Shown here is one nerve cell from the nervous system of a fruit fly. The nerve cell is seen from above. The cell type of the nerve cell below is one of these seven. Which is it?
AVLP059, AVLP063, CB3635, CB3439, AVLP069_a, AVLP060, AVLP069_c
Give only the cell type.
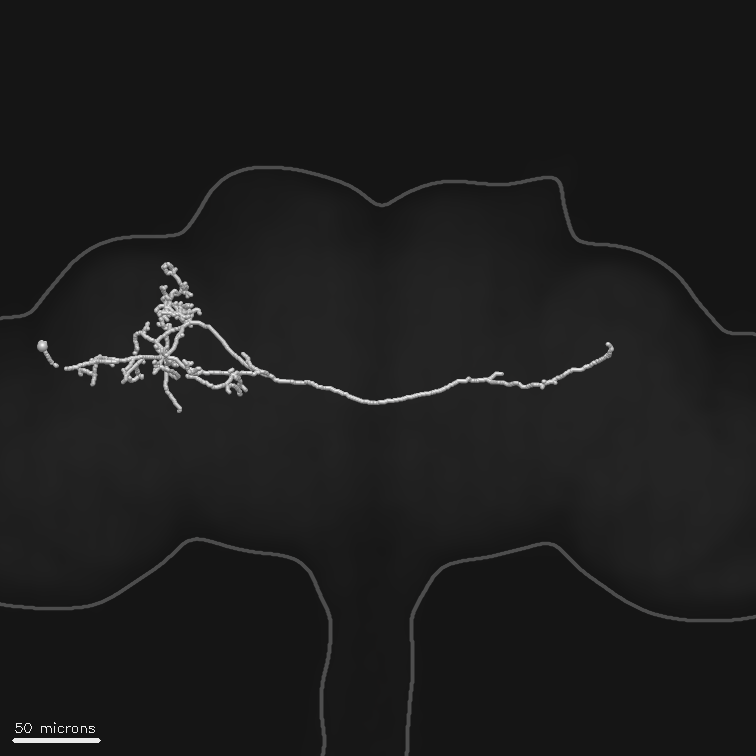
AVLP069_c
